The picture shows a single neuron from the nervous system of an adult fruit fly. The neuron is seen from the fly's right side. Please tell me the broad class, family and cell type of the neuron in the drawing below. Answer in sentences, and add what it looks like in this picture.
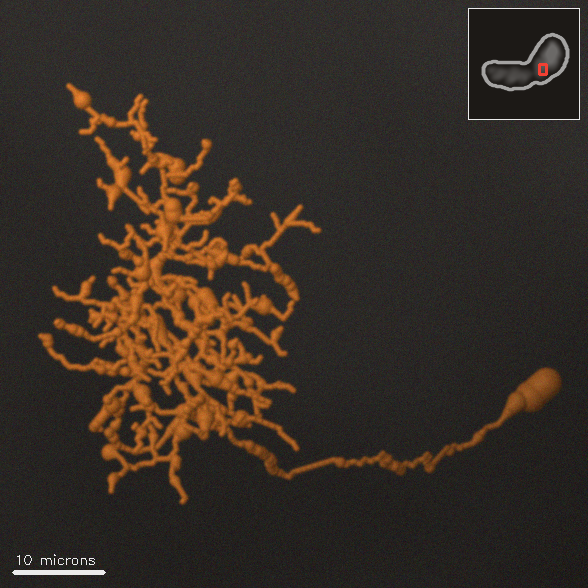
It is an optic-lobe intrinsic neuron. Its family is Pm. Its cell type is Pm1. From left to right in the picture it spans about 55 microns. The picture shows dozens of branch ends.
